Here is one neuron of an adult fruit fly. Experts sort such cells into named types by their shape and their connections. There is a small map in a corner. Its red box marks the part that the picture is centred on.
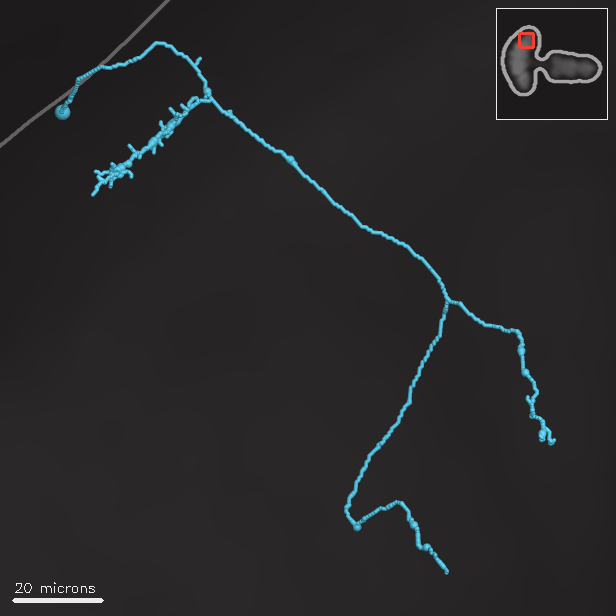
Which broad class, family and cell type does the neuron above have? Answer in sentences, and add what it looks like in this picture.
This is an optic-lobe intrinsic neuron. Its family is TmY. It is of cell type TmY9b. It lies in the brain. The cell body can be seen at the upper left of the picture. From top to bottom in the picture it spans about 120 microns.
